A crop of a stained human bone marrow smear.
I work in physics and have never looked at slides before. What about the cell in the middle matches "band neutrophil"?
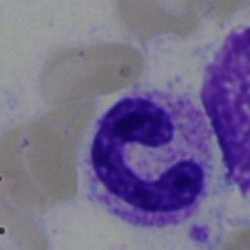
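Check by check, this band neutrophil can be held against what is usual.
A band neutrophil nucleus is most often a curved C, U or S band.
First, this nucleus is a C-shaped band open toward the right, which fits.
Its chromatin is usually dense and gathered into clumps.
Second, the chromatin is dense and stains dark purple, which goes with that density. Third, the pale pinkish-lilac cytoplasm fills the inside of the curve and is sprinkled with fine pinkish-purple granules.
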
